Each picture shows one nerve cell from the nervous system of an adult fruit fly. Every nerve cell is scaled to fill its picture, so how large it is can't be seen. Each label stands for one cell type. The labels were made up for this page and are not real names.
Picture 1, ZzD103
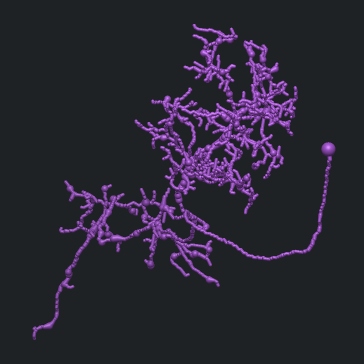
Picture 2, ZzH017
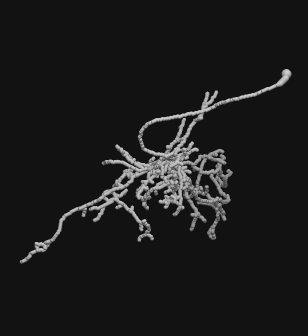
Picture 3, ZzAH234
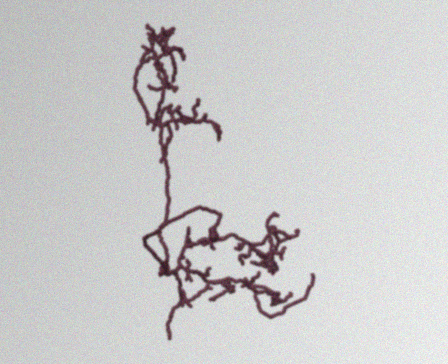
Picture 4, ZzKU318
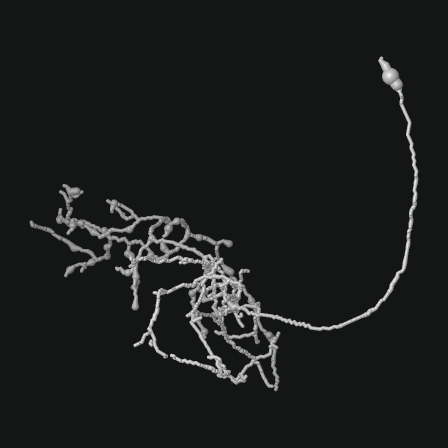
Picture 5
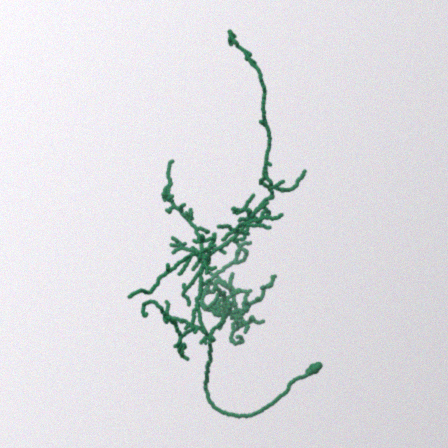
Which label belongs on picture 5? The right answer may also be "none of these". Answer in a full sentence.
It belongs to ZzAH234.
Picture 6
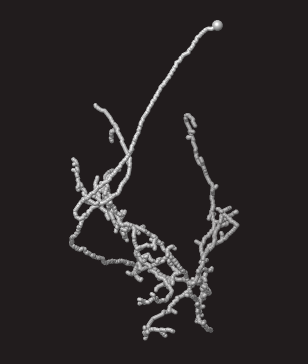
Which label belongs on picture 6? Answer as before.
It belongs to none of these.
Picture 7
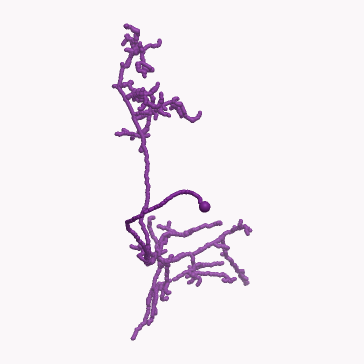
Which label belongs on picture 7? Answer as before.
It belongs to ZzAH234.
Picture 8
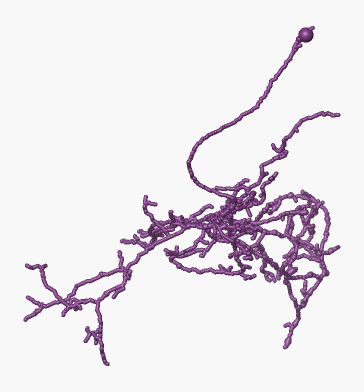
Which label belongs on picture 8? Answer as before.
It belongs to ZzH017.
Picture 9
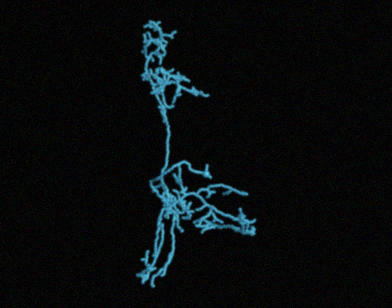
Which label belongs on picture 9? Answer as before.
It belongs to ZzAH234.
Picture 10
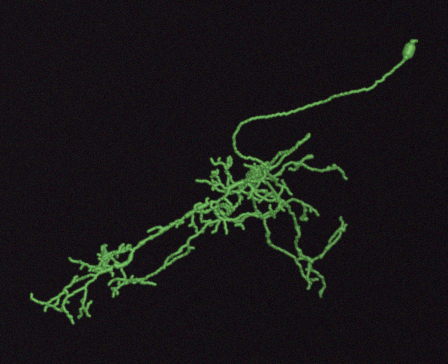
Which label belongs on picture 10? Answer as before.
It belongs to ZzH017.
